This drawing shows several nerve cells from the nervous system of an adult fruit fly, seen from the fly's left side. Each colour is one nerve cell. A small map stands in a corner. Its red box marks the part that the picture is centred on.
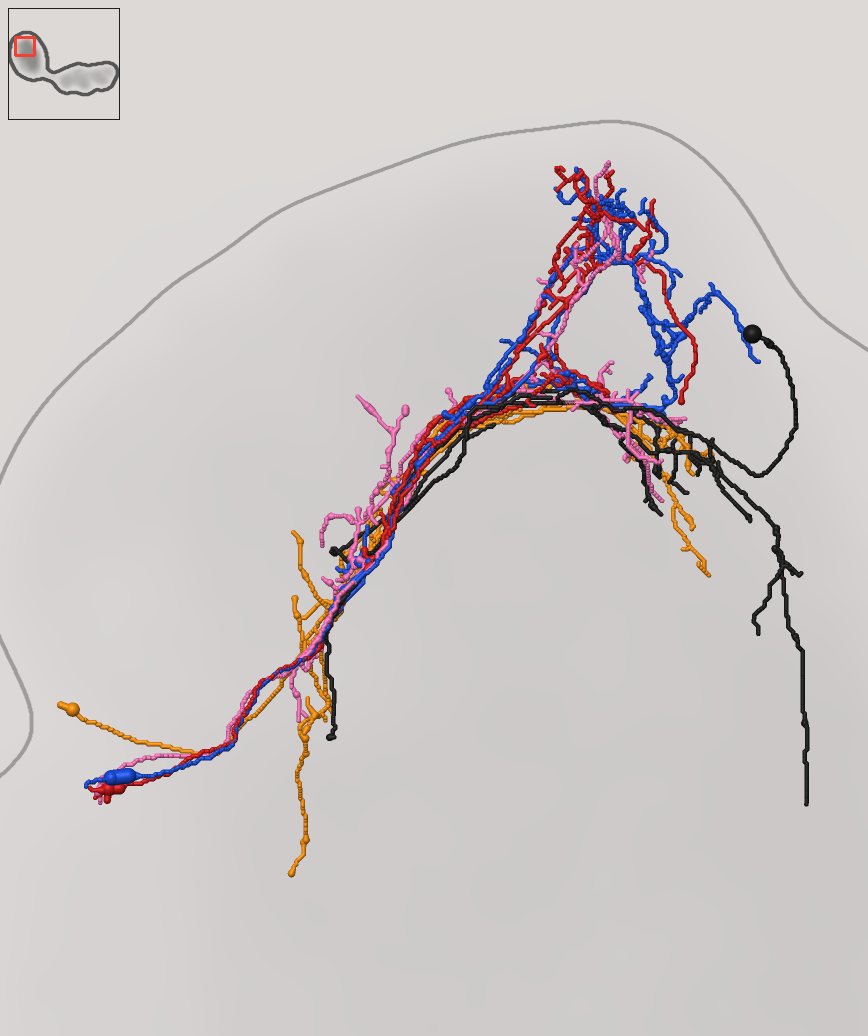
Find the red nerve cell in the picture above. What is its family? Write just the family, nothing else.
hemilineage EBa1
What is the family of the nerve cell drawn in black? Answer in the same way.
hemilineage DL1_dorsal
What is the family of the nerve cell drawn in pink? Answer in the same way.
hemilineage EBa1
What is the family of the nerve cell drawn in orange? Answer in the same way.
hemilineage EBa1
